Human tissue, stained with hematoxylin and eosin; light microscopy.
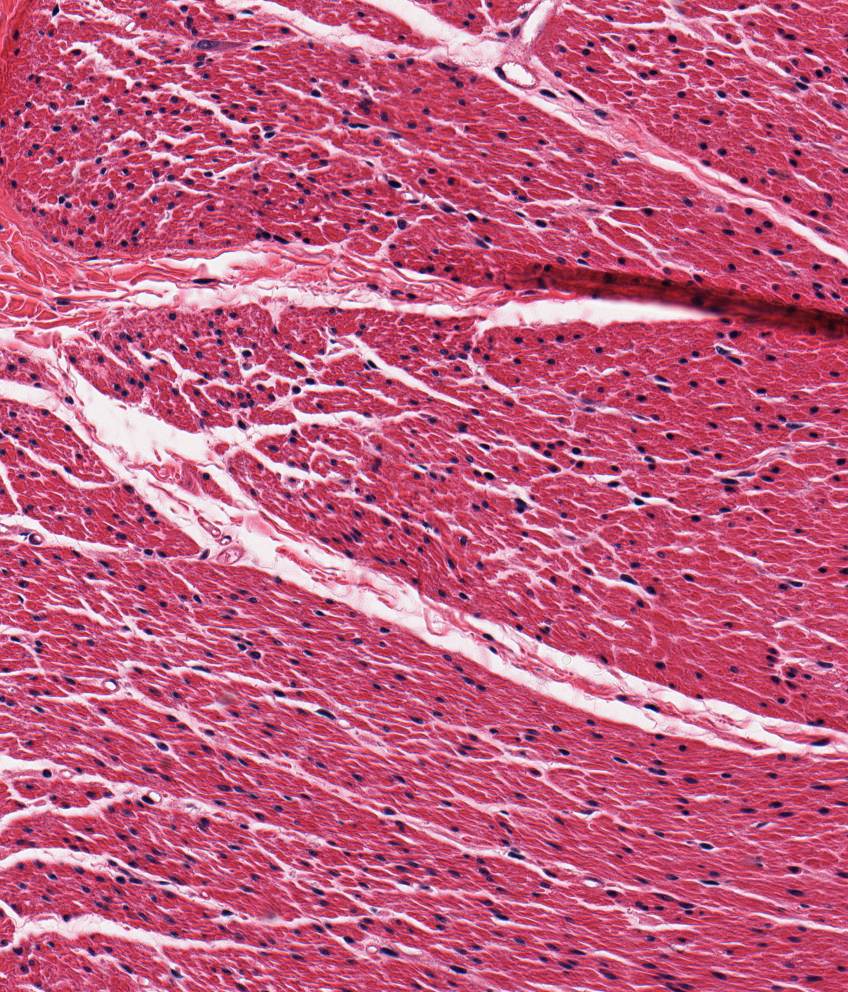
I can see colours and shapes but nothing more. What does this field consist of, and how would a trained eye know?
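Smooth muscle fills this field, its closely packed, deeply eosinophilic cells grouped into bundles.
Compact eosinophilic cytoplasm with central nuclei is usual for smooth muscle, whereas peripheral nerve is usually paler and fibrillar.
Here the small, dark, round to oval nuclei lie within the cells, not at their edges. Bundles and clefts slant from upper left to lower right.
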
